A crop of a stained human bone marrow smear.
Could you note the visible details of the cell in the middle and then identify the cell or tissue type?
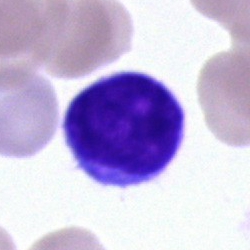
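Roundish cell, smooth outline. Chromatin dense, deep purple; only faint paler patches. Cytoplasm: thin rim only, mostly along lower edge. No granules in cytoplasm. Cell: lymphocyte.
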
